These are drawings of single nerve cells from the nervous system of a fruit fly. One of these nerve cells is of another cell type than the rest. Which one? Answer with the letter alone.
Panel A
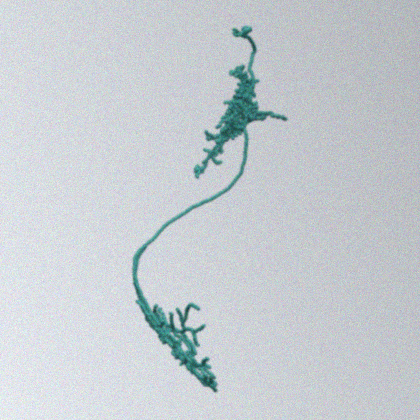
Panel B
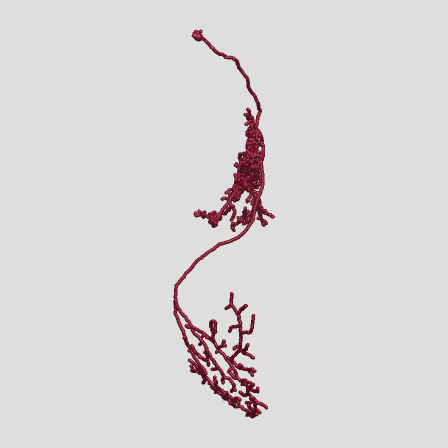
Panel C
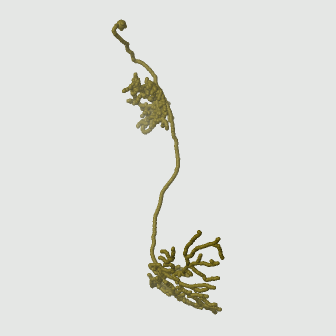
C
